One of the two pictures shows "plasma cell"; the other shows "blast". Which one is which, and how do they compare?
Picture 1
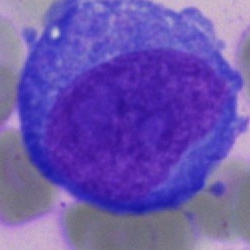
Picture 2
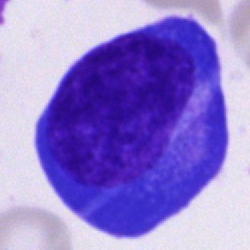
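The blast is in picture 1, and the plasma cell is in picture 2. The blast's outline is roughly round but uneven, bumpy along the top and right, and small rounded blebs bulge from its surface on the upper right side. The plasma cell, by contrast, has a smooth outline with no surface projections. In the blast the chromatin is finely granular and evenly spread, without coarse dark clumps. The plasma cell's chromatin looks mottled, with darker clumps among paler areas.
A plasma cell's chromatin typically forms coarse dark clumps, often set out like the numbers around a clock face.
The plasma cell's nucleus lies off-centre, toward the upper left of the cell.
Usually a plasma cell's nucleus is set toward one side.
Its cytoplasm stains deep blue, with the widest band on the right and lower side of the nucleus.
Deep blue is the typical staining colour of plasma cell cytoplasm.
A paler zone of cytoplasm runs along the right edge of the nucleus.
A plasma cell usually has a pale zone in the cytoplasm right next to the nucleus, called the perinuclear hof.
In the blast, a single small bright white dot lies in the cytoplasm near the top left edge.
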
